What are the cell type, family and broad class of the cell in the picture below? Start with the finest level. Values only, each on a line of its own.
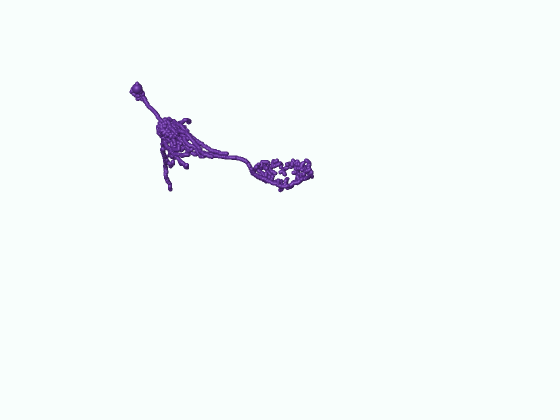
ER6
hemilineage EBa1
central-brain intrinsic neuron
